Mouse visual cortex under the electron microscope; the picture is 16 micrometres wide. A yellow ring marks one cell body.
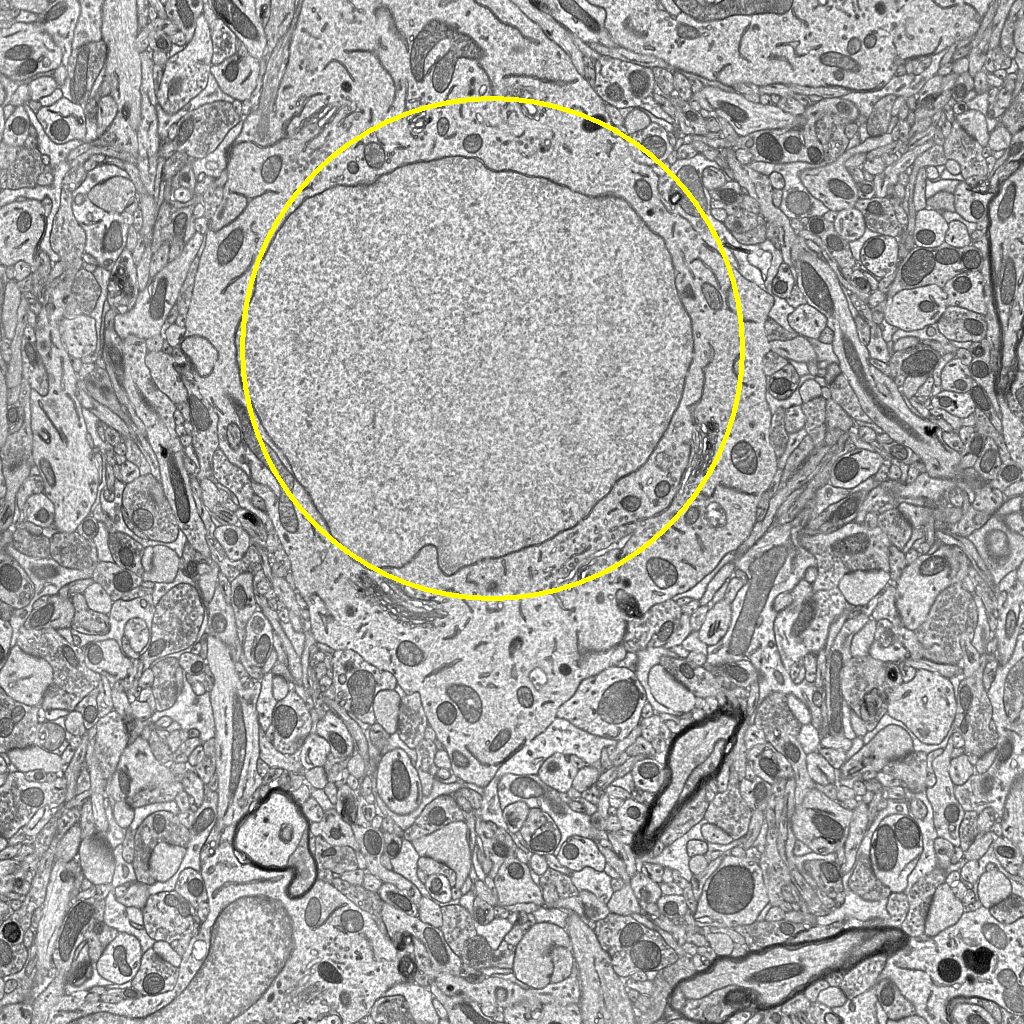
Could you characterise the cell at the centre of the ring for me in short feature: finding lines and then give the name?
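Shape: large, round-oval nucleus, nearly all of it showing
Envelope: mostly smooth, small indentation at the bottom edge
Chromatin: pale, finely dispersed, no dense clumps on the envelope
Mitochondria: small ovals scattered through the cytoplasm rim
Call: excitatory neuron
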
